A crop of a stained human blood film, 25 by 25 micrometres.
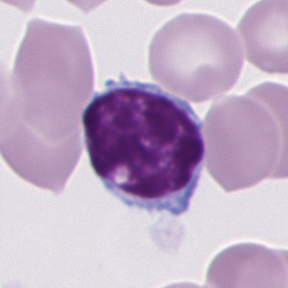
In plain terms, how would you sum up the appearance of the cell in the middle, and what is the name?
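Fine, short, irregular projections fringe the edge of this cell. Its cytoplasm is pale blue. Within the nucleus no distinct nucleolus can be seen, though a small pale spot lies in its lower left part. This is a typical lymphocyte.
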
